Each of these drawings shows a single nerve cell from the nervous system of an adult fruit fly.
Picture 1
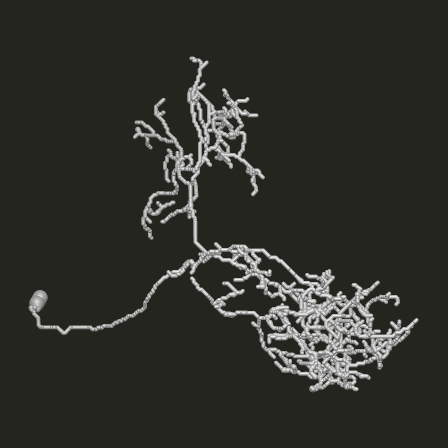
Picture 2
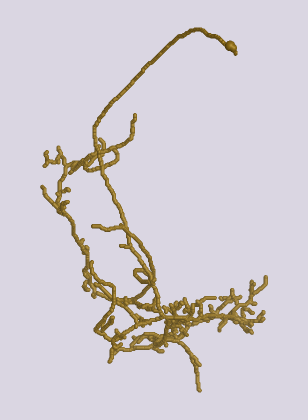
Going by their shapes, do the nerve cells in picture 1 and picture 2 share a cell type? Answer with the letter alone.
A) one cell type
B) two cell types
B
